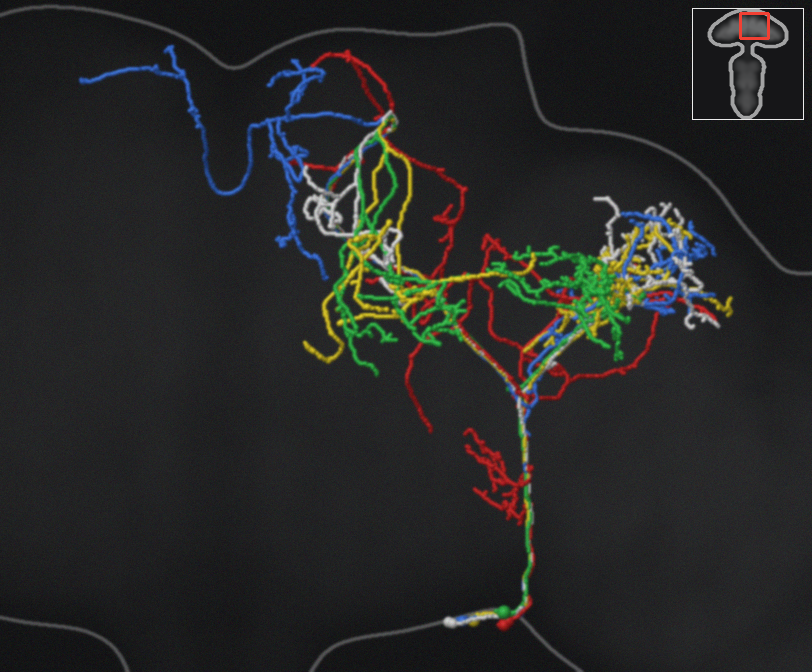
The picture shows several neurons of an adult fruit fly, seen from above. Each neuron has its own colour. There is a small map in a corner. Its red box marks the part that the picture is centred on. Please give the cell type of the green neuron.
SLP450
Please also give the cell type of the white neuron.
SMP571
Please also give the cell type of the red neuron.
LAL136_b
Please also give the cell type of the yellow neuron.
SMP572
